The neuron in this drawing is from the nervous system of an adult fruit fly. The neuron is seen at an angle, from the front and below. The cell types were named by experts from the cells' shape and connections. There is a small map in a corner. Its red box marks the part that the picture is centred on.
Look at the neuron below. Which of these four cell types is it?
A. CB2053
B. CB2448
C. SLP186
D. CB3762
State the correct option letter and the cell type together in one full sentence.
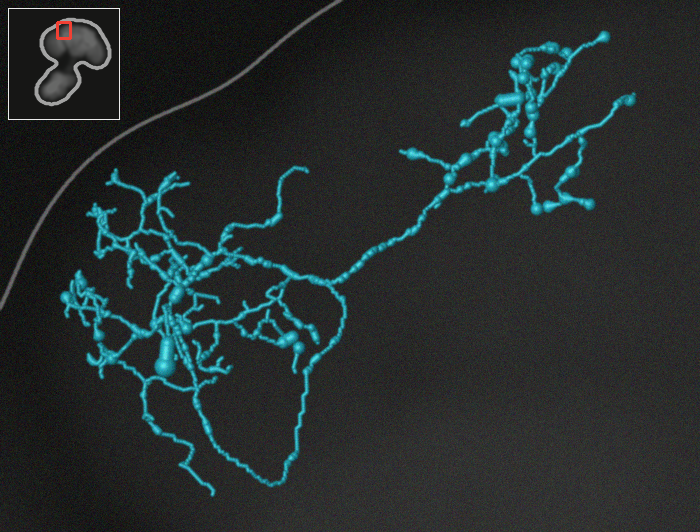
Listed as option B, the cell type CB2448 is that of the neuron.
